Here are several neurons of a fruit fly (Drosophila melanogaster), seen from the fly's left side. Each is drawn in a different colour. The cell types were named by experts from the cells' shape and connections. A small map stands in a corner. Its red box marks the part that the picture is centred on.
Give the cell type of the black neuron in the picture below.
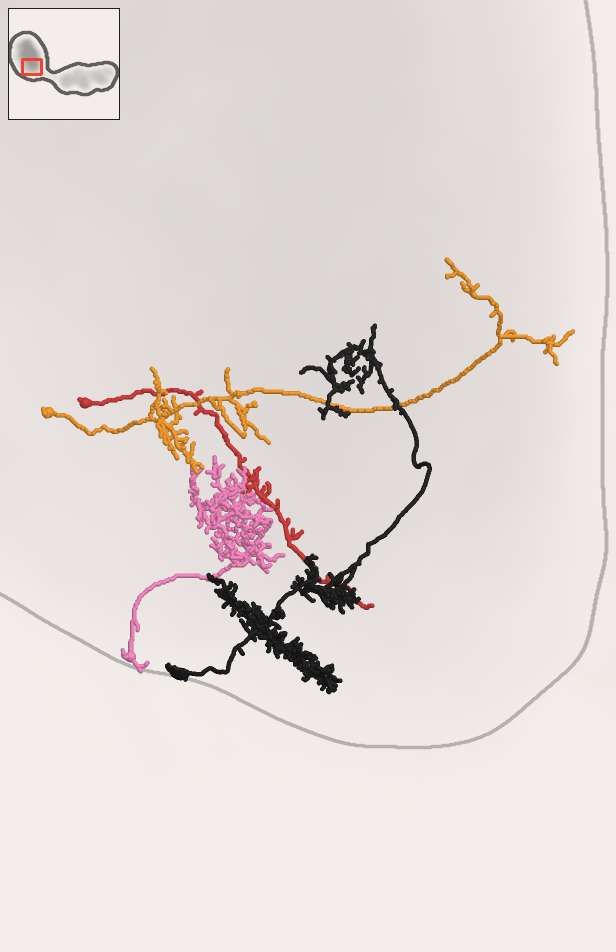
Tm16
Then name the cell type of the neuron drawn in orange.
TmY13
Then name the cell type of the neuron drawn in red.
Dm3a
